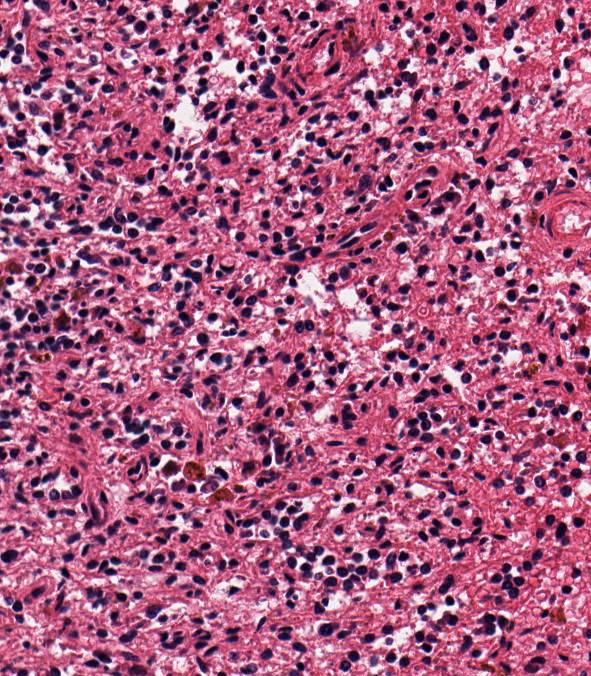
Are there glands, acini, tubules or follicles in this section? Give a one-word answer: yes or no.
No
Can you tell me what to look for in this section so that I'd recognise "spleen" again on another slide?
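This section is spleen.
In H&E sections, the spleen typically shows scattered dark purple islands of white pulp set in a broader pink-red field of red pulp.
Here, by contrast, cells with small round dark-staining nuclei predominate and are spread evenly throughout the field, so that island pattern is not seen; this part of the picture does not go with the usual appearance. Clumps of coarse golden-brown granular pigment lie within scattered cells throughout the field. Elongated spindle-shaped cells run in short wavy strands between the round cells. No fat cells are seen.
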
